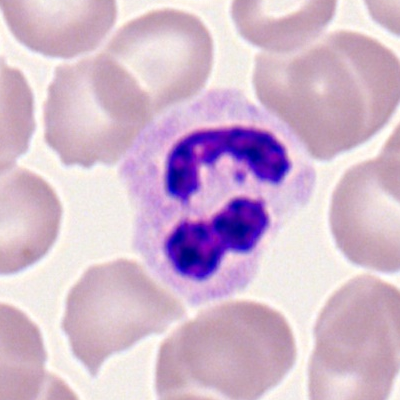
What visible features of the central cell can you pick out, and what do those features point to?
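What strikes me first is that the nucleus isn't one mass; it's divided into separate lobes. The upper lobe, I notice, is curved. There's plenty of cytoplasm, pale pinkish-lilac. And the outline? Roughly round, though the edge is slightly irregular. This is a segmented neutrophil.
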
